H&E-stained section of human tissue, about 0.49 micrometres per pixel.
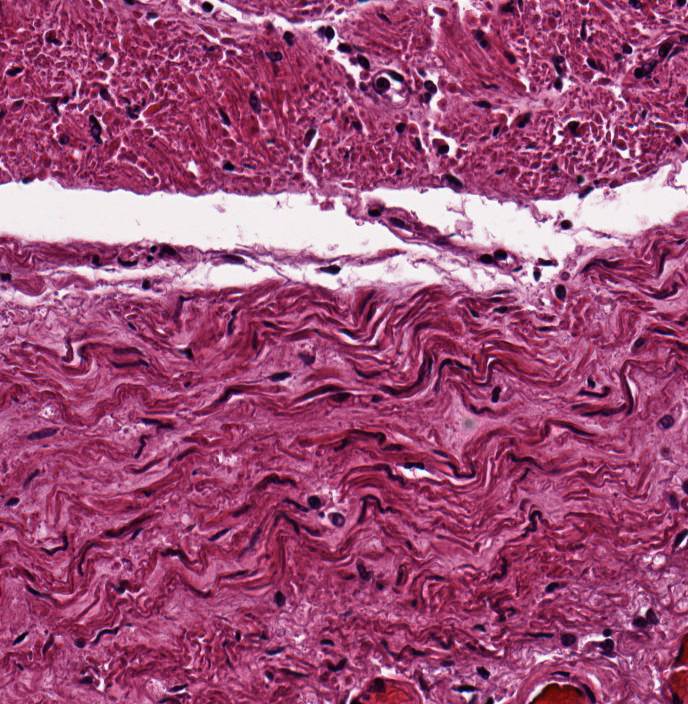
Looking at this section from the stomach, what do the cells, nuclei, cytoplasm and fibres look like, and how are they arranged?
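A horizontal white cleft crosses the upper third, dividing a compact upper layer from a wavy fibrous lower one. Above: tightly packed pink fibres, mostly in cross or oblique section, with scattered small dark nuclei. Below: fibres run roughly horizontally, wavy and crimped. Nuclei there dark, thin, elongated, following the fibre waves.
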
